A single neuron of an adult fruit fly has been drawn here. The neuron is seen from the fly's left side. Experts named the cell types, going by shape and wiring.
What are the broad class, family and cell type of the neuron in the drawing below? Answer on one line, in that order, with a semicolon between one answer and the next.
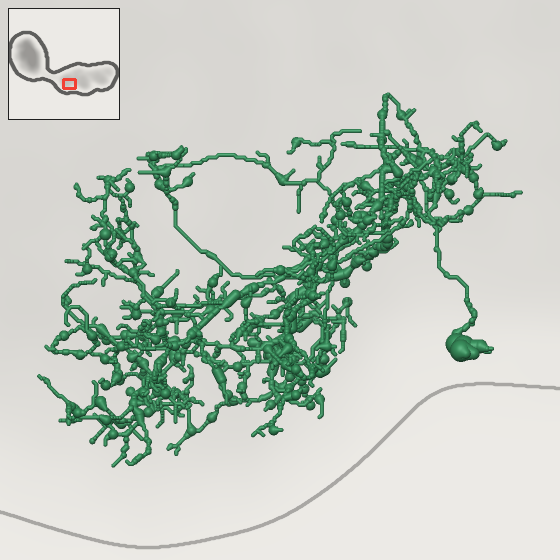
nerve-cord intrinsic neuron; hemilineage 00A; IN00A031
